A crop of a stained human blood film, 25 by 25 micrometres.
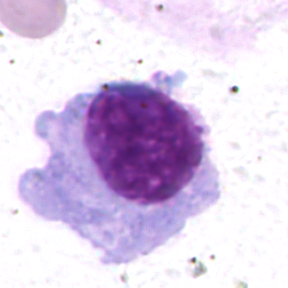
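Plasma cell, the one in the middle: its nucleus, about 11 by 10 micrometres, is round to oval with no indentation and sits off-centre toward the upper right. You can see the purple chromatin is mottled, with small paler spots scattered through it. Around the nucleus the cytoplasm is pale greyish blue.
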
